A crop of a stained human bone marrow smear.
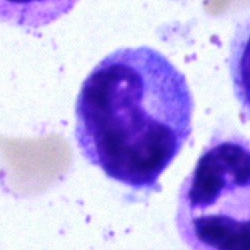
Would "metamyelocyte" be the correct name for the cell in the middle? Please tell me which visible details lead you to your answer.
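Nucleus shape: kidney-shaped, indentation facing upper right.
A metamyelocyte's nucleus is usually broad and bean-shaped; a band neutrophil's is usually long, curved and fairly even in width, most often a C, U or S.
Shape therefore favours metamyelocyte over band neutrophil. Nucleus fills most of the cell. Chromatin: dark purple, condensed.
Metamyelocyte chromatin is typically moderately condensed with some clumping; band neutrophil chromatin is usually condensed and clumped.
Chromatin fits both. Cytoplasm: no vacuoles. Small purple platelet fragments scattered around the cell. Verdict: metamyelocyte fits.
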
